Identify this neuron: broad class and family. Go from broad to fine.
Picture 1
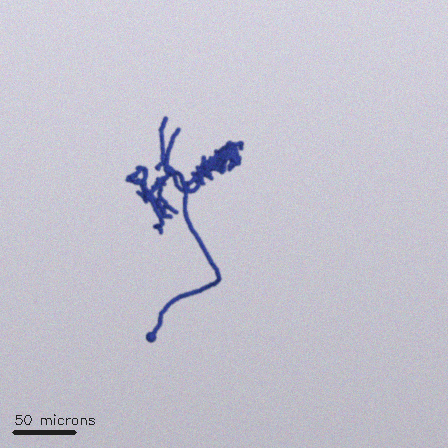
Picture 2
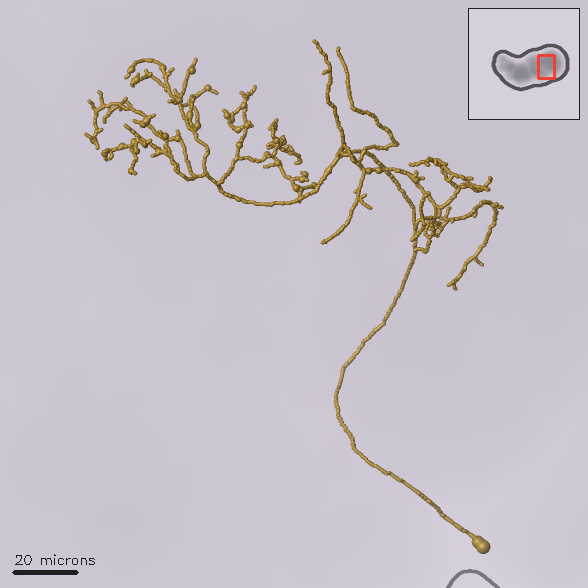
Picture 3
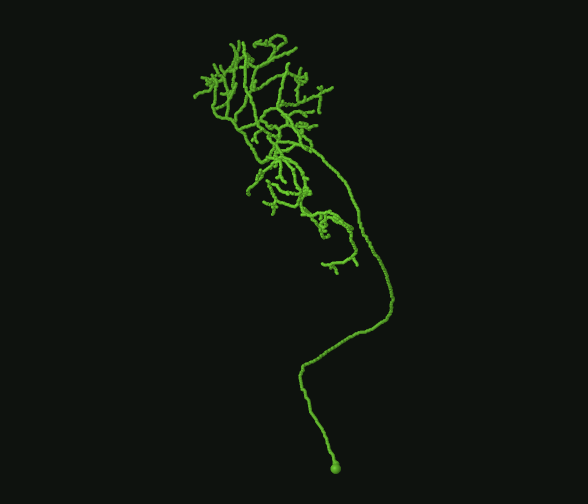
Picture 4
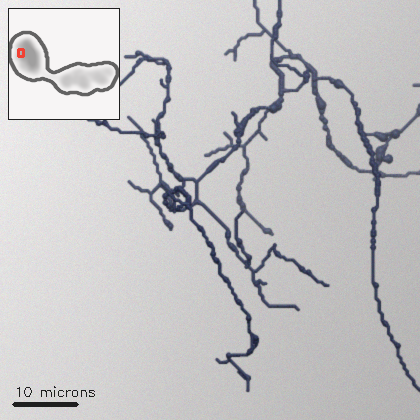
central-brain intrinsic neuron; hemilineage LALv1_dorsal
